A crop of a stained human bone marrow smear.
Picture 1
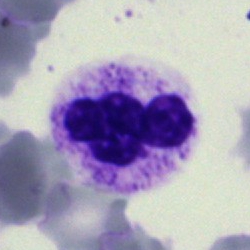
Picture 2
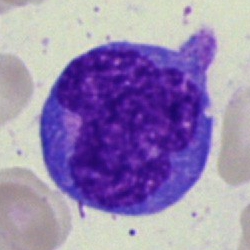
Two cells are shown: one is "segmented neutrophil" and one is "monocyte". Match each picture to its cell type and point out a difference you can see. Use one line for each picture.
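Picture 1: segmented neutrophil. Purple granules are scattered throughout the cytoplasm.
Picture 2: monocyte. No granules are visible in the cytoplasm.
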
